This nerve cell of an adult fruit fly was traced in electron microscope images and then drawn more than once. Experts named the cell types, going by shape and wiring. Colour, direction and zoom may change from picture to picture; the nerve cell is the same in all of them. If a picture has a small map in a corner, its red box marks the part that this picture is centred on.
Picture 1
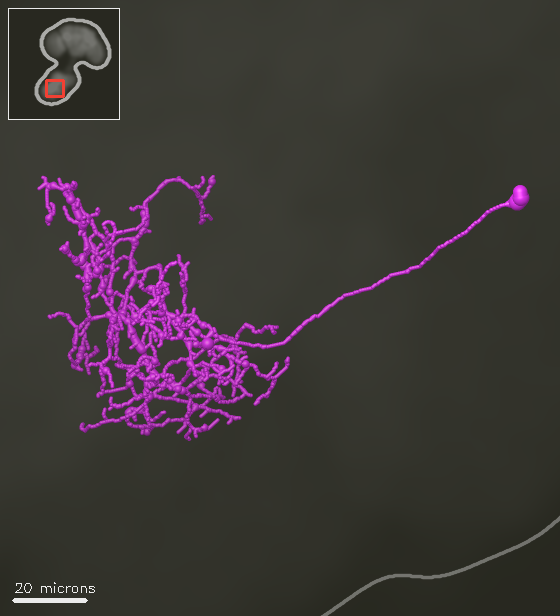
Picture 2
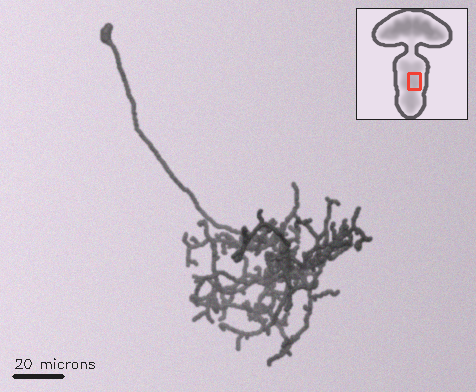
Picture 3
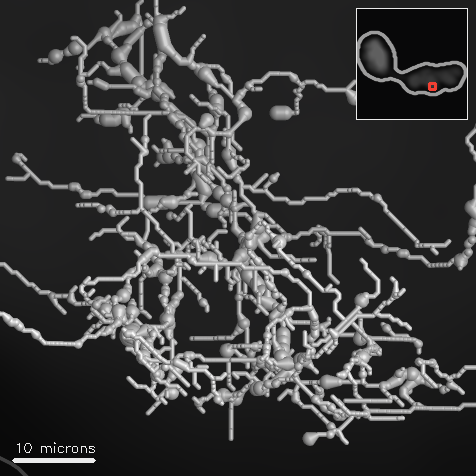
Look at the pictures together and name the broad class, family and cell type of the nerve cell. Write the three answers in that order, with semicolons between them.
nerve-cord intrinsic neuron; hemilineage 13B; IN13B056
